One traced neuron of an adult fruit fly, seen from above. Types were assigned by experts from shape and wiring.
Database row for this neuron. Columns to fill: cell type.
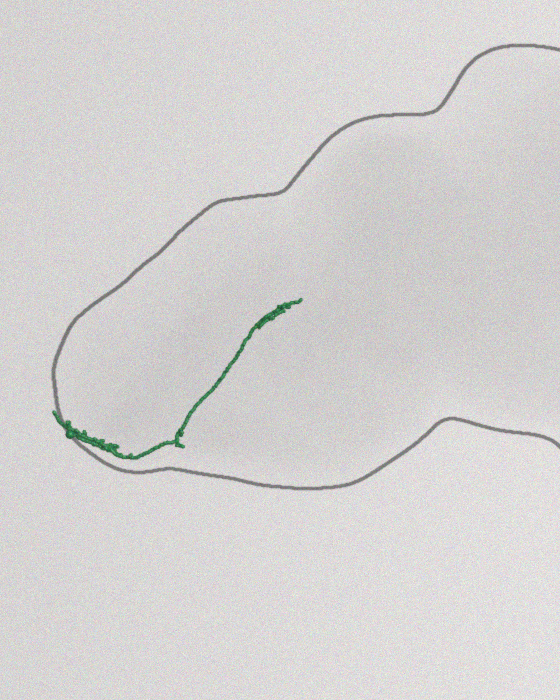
Tm37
